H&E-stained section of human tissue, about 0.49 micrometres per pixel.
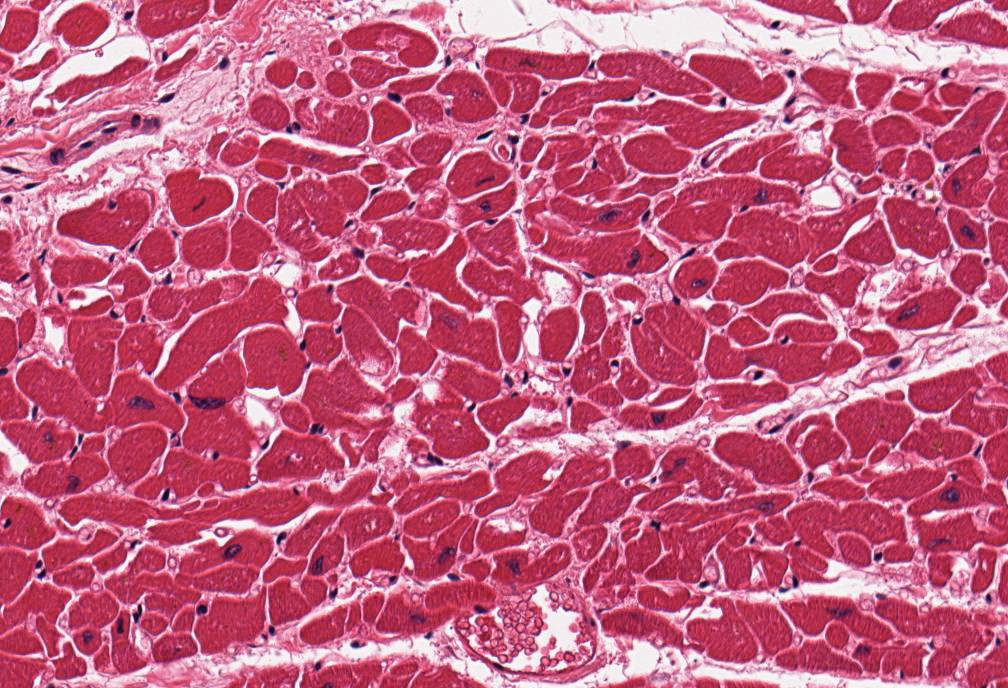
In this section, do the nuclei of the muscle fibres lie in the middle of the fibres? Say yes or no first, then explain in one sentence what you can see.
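Yes. Where a muscle fibre shows a nucleus, it lies in the centre of the fibre.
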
